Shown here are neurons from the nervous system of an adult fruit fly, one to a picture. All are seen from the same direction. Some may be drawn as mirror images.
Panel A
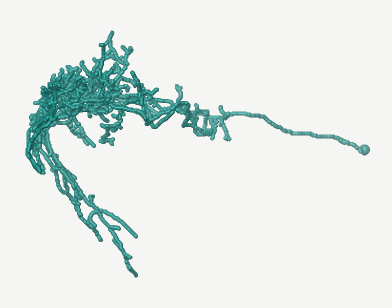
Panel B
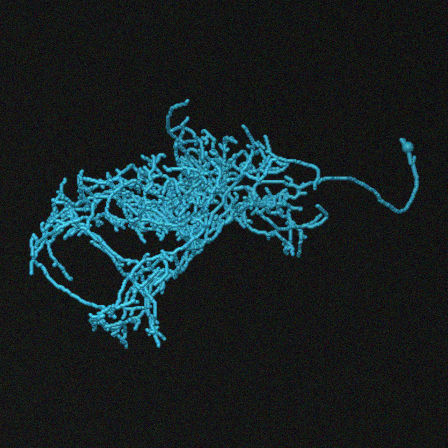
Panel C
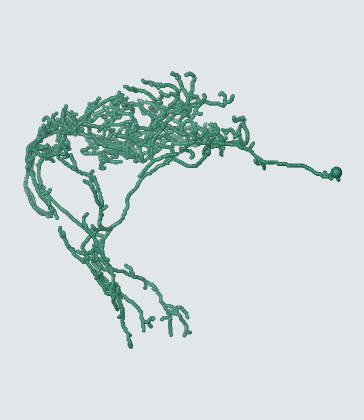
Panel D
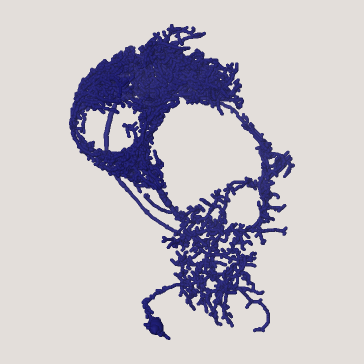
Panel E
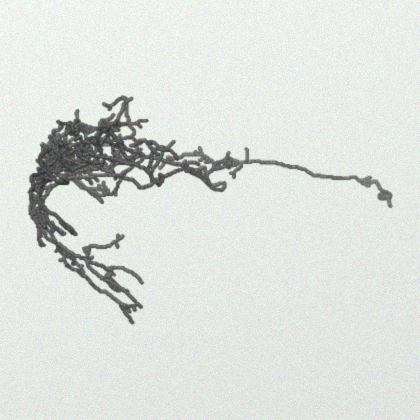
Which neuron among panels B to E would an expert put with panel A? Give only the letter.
E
